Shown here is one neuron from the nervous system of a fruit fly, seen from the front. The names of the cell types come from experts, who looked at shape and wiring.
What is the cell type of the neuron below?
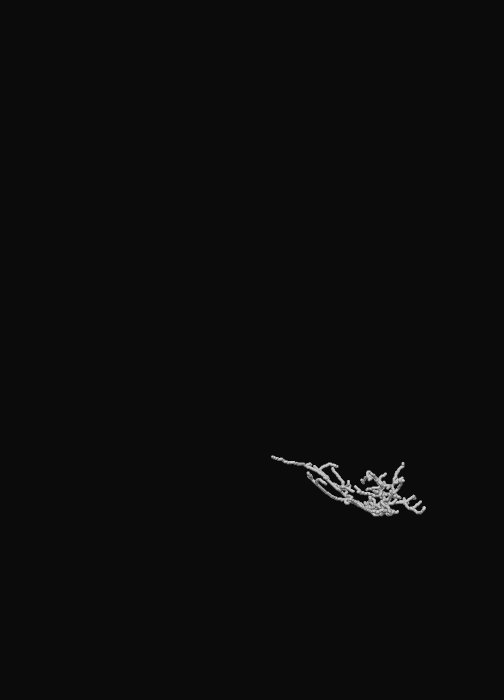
IN01B070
